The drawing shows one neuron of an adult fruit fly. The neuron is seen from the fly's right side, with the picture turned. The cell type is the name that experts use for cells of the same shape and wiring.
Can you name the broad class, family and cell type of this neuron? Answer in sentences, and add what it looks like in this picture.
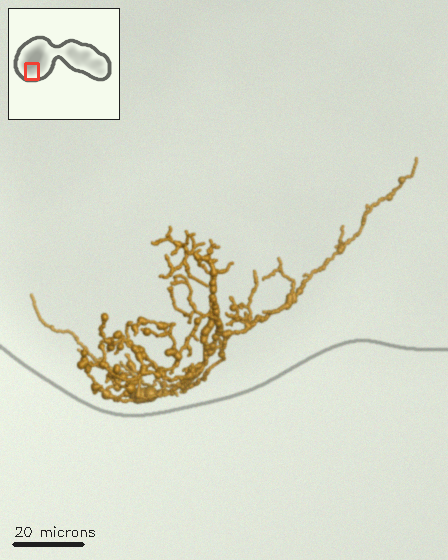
It is a central-brain intrinsic neuron. The family is hemilineage LHd2. The cell type is CB2970. By the scale bar it is about 110 microns wide in this view. The picture shows dozens of branch ends.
